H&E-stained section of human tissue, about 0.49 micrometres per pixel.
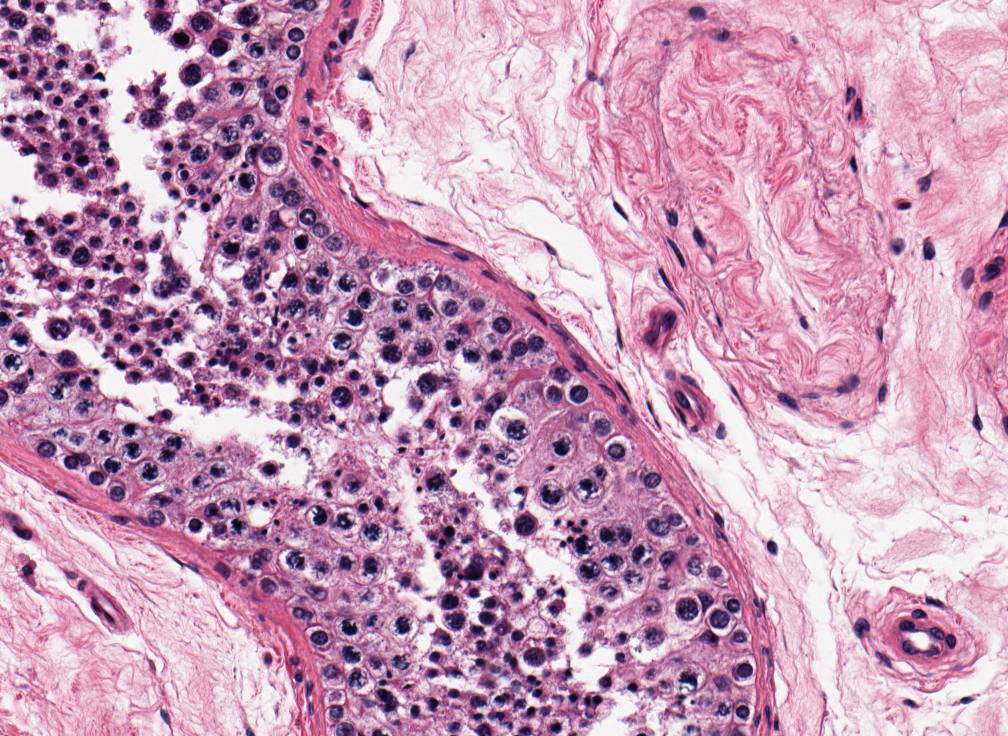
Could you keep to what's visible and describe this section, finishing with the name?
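You've got one large tubule, cut lengthwise, running diagonally across the left half, with paler connective tissue off to its right. Its wall is thin and deep pink, with flattened, elongated nuclei. Through the middle and lower parts sit many large round cells with coarsely clumped dark chromatin and pale cytoplasm, while small, round, densely dark nuclei crowd the upper left toward the centre. It's testis.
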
